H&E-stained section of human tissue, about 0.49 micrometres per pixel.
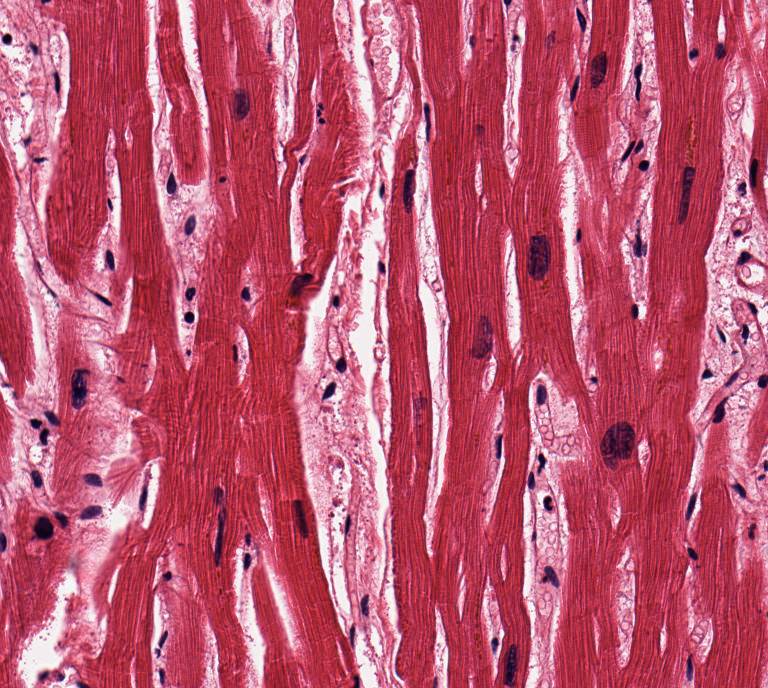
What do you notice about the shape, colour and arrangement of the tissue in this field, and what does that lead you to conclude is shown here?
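Muscle fibres run mainly from top to bottom, cut longitudinally. They branch and rejoin their neighbours to form a network. Fine cross-striations mark their deep red cytoplasm. Each nucleus lies singly in the centre of its fibre. The tissue is the left ventricle of the heart.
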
